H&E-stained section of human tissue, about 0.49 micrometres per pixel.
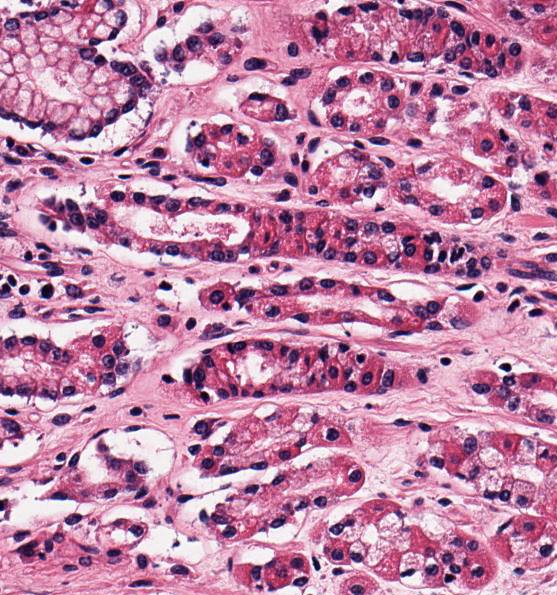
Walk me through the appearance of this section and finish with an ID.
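In the top-left corner, gland cells have pale, clear, mucin-like cytoplasm and small dark nuclei pushed to the cell base. Many gland cells have abundant bright pink cytoplasm and a single round, central nucleus. The lumens are narrow slits, not widely dilated. Between glands lies only scant pale pink stroma with thin spindle-shaped nuclei. This is stomach.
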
